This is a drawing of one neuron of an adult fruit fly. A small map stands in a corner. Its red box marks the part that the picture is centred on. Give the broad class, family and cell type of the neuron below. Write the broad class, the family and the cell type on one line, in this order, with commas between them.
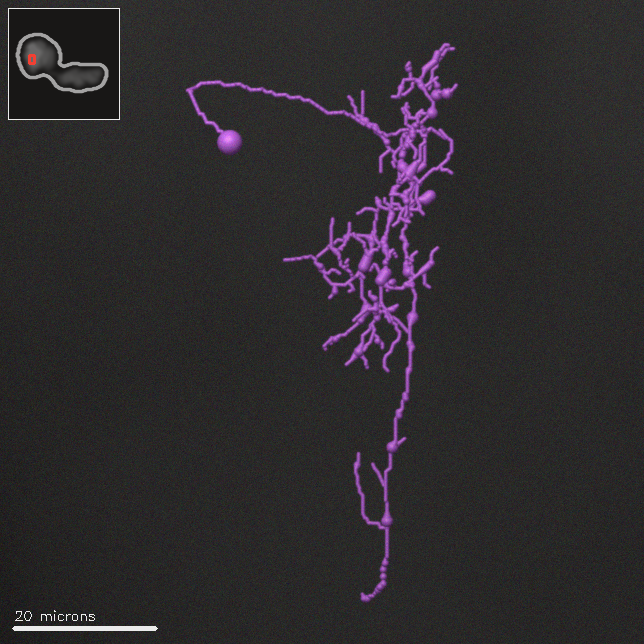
optic-lobe intrinsic neuron, Cm, Cm6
